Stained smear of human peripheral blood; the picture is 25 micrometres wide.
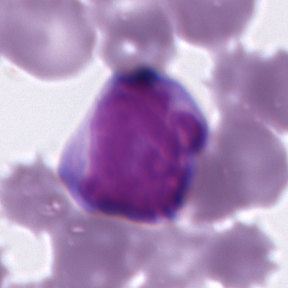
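Myeloblast, central cell in a stained smear of human peripheral blood. The cell has an angular rather than round outline, and its nucleus fills most of it, with a fold or notch on the right side. The chromatin is fine and fairly evenly spread, lacking coarse dark clumps.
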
